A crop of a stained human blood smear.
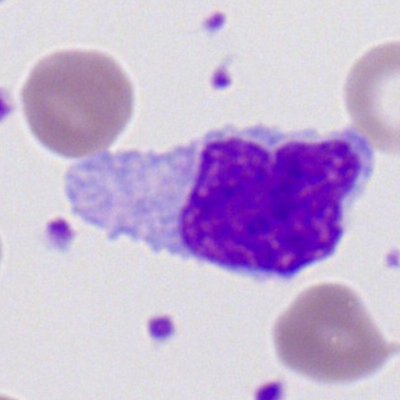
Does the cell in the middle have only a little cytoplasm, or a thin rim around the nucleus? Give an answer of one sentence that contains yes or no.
No, abundant cytoplasm encircles the nucleus of the cell.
